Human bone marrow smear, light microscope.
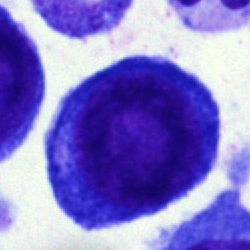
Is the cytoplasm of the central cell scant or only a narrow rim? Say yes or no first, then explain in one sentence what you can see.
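Yes. The nucleus fills most of the cell, leaving a narrow rim of cytoplasm.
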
